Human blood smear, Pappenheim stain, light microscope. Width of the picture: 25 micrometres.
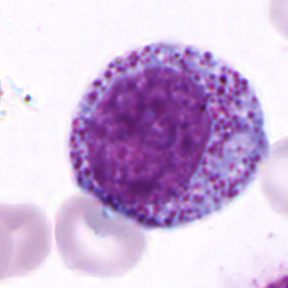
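Promyelocyte, about 17 micrometres across, in a stained blood smear. Its nucleus lies toward the left, so a wider band of cytoplasm is left on the right. I notice that this cytoplasm is crowded with many round purple granules, coarse and fairly even in size. Just to the right of the nucleus, though, there is a paler patch where the granules are fewer.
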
